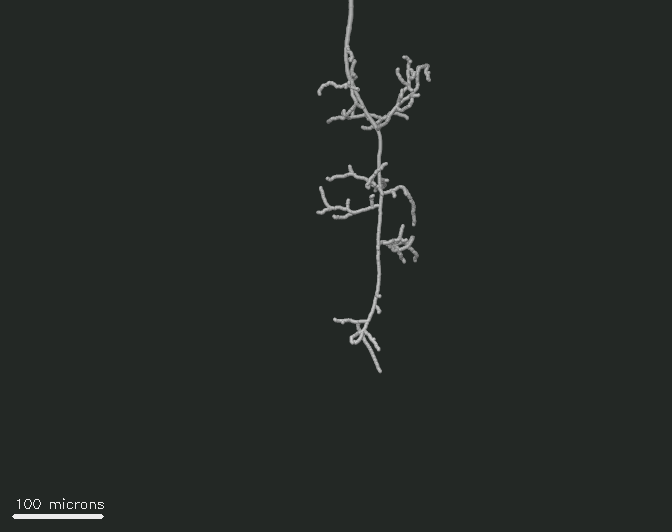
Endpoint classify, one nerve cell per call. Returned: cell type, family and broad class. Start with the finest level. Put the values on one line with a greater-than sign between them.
DNg15 > DNg > descending neuron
